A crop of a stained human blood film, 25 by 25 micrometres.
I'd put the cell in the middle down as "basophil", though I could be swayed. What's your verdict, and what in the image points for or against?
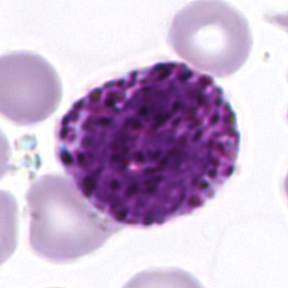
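Checkpoint one, granules: coarse, dark purple-black, packing the cell with hardly any granule-free cytoplasm.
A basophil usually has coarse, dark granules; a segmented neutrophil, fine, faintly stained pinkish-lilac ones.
For basophil, against segmented neutrophil. Checkpoint two, nucleus: granules lie over it and hide its outline.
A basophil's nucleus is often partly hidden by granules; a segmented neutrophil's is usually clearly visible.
Basophil again. Checkpoint three, size: about 15 micrometres across.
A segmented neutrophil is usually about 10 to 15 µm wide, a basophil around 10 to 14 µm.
Slightly toward segmented neutrophil. Verdict: the first two checkpoints outweigh the third; basophil fits.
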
